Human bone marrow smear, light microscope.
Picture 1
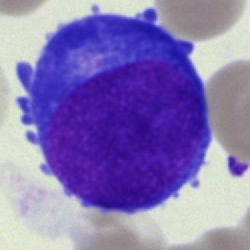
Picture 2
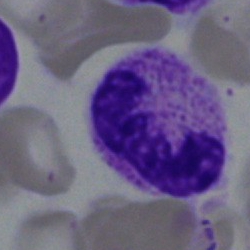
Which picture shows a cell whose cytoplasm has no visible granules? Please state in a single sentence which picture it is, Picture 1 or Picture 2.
The cell in picture 1 has a cytoplasm free of any visible granules.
